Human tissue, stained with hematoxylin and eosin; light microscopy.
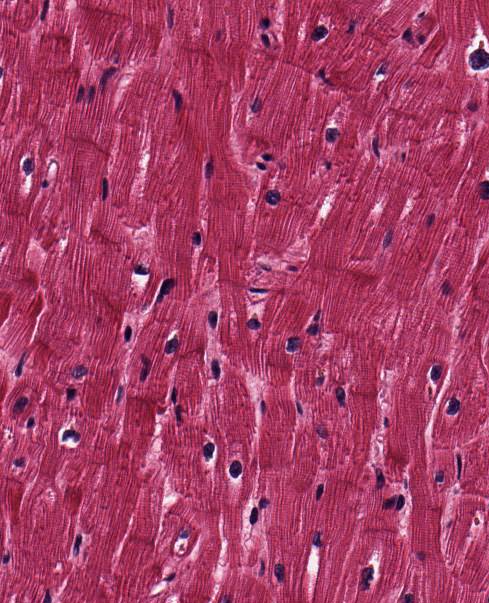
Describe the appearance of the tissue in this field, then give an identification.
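You can see fine cross-striations in the pink fibre cytoplasm. The nuclei are oval, dark purple and sit in the centre of the fibres, many with a small pale clear zone around them. This is the left ventricle of the heart.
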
